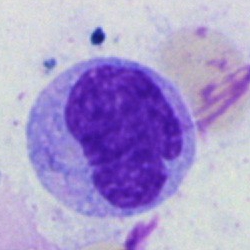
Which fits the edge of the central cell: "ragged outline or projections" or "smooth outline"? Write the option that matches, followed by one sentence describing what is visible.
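Smooth outline. The cell outline is round and smooth.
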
